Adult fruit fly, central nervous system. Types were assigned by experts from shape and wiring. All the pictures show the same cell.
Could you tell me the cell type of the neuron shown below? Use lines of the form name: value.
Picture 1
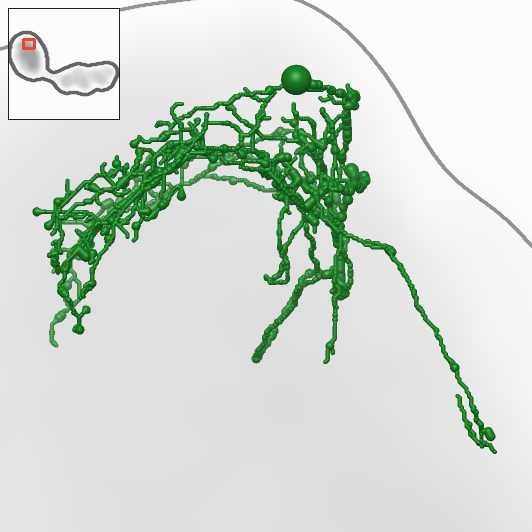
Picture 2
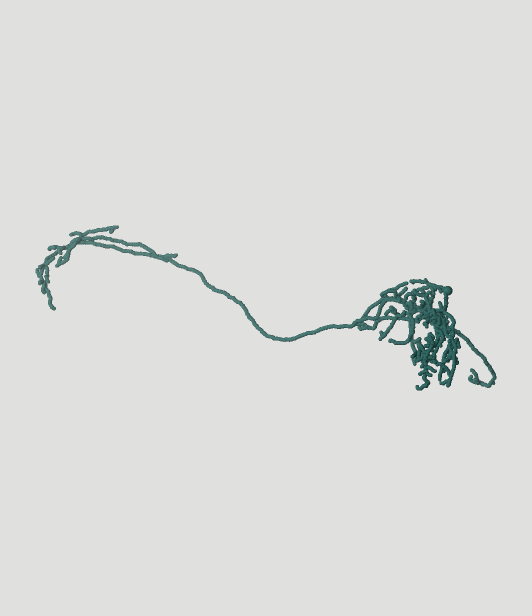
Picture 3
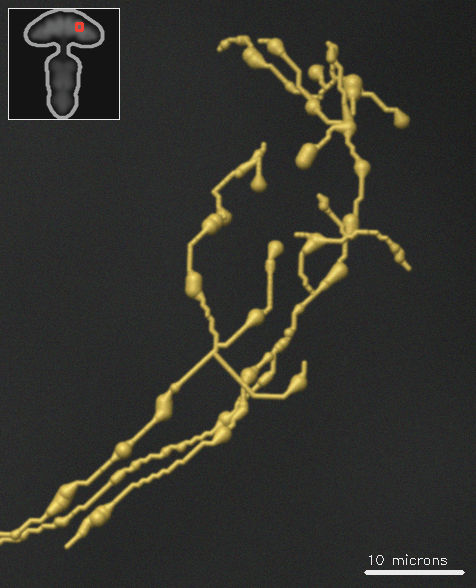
cell type: SLP444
